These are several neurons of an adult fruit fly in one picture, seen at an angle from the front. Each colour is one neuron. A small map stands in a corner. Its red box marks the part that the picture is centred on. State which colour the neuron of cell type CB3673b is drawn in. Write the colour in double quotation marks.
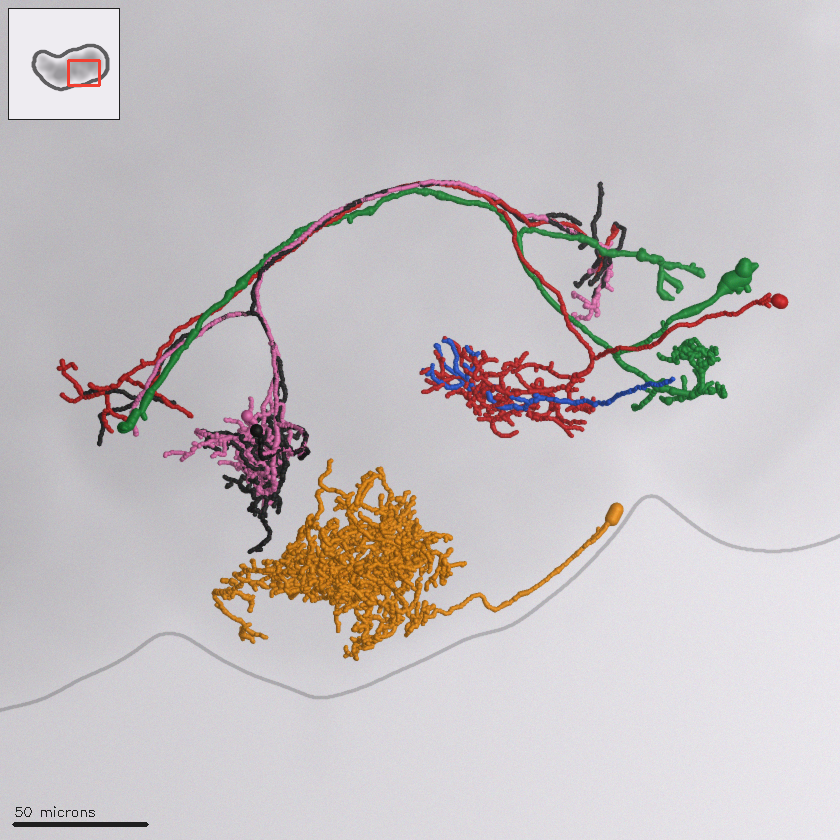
"pink"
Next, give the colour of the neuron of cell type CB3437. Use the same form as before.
"black"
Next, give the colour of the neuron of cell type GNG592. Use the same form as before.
"orange"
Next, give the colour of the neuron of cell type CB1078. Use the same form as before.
"green"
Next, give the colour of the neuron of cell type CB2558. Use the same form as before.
"red"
